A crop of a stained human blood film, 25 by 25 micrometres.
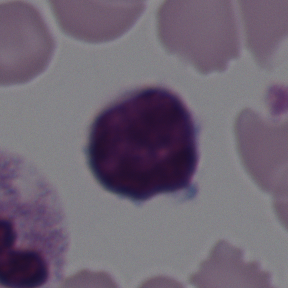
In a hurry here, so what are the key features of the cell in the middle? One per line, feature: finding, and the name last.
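Chromatin: dense, dark purple, coarsely clumped
Nucleoli: look closely, none distinct
Cytoplasm: no granules
Lower right edge: small bluish blebs projecting
Name: typical lymphocyte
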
